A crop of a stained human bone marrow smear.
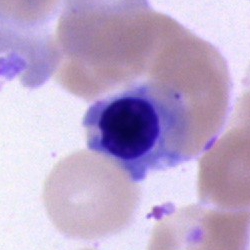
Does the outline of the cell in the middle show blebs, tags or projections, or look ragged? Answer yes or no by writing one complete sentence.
Yes, a rough outline, ragged or with projections, blebs or tags, belongs to this cell.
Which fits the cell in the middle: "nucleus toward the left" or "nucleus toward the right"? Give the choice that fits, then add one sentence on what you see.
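Nucleus toward the left. The nucleus sits toward the left of the cell, with more cytoplasm spread to its right.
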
